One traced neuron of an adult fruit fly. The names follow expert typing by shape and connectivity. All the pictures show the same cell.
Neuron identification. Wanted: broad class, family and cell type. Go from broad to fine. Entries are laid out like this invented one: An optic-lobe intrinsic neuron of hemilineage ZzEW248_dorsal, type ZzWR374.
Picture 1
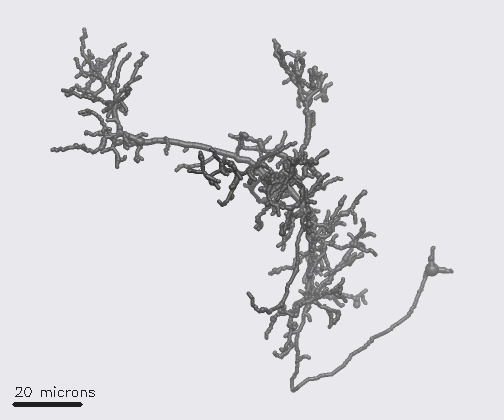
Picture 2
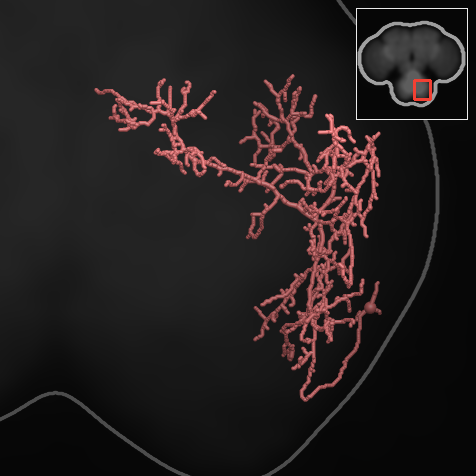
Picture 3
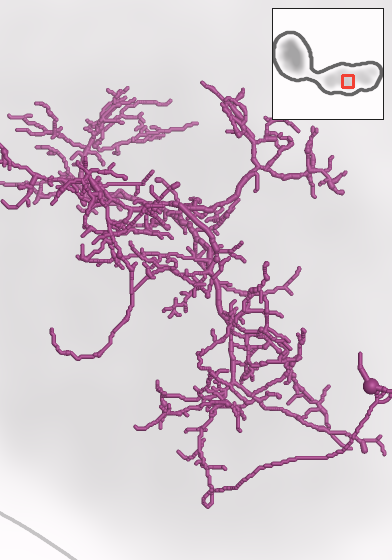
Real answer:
A nerve-cord intrinsic neuron of hemilineage 13A, type IN13A018.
